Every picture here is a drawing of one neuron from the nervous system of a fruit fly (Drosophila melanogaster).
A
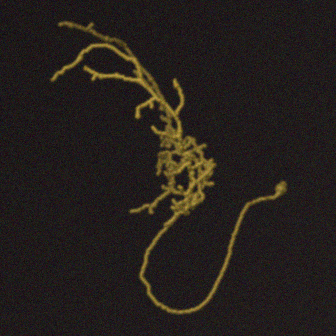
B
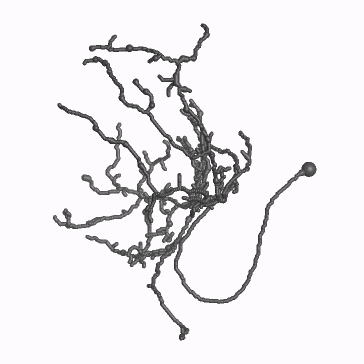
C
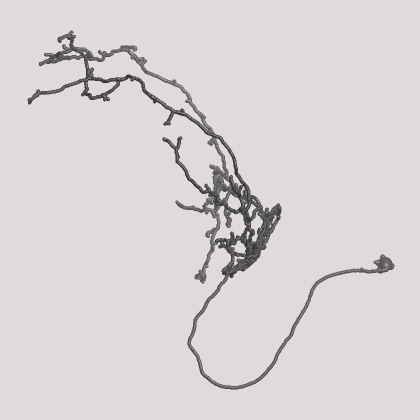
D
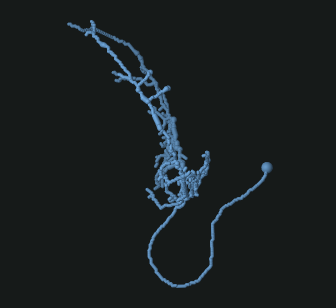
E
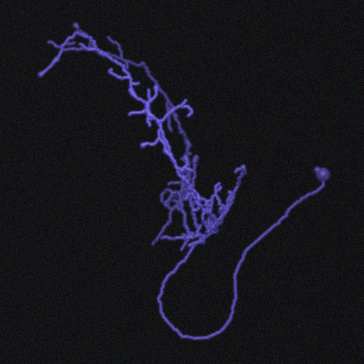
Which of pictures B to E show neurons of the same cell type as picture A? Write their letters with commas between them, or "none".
C, D, E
